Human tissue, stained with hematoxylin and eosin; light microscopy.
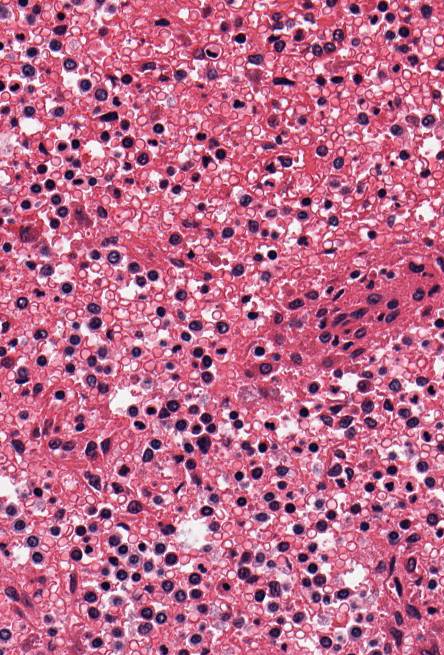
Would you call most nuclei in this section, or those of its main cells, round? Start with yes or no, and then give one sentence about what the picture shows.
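Yes. The nuclei of these small cells are mostly round and fairly uniform in size.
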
